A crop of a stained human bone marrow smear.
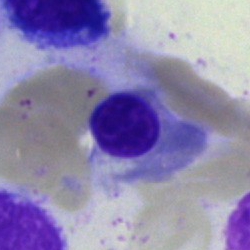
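Erythroblast in a stained bone marrow smear. First, the nucleus lies to the left, with most of the cytoplasm extending to its right. Second, the chromatin stains dark purple and looks dense. Third, the cytoplasm is broad beside the nucleus, not a thin rim. Last, the outline is irregular, the cytoplasm tapering off rightward.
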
